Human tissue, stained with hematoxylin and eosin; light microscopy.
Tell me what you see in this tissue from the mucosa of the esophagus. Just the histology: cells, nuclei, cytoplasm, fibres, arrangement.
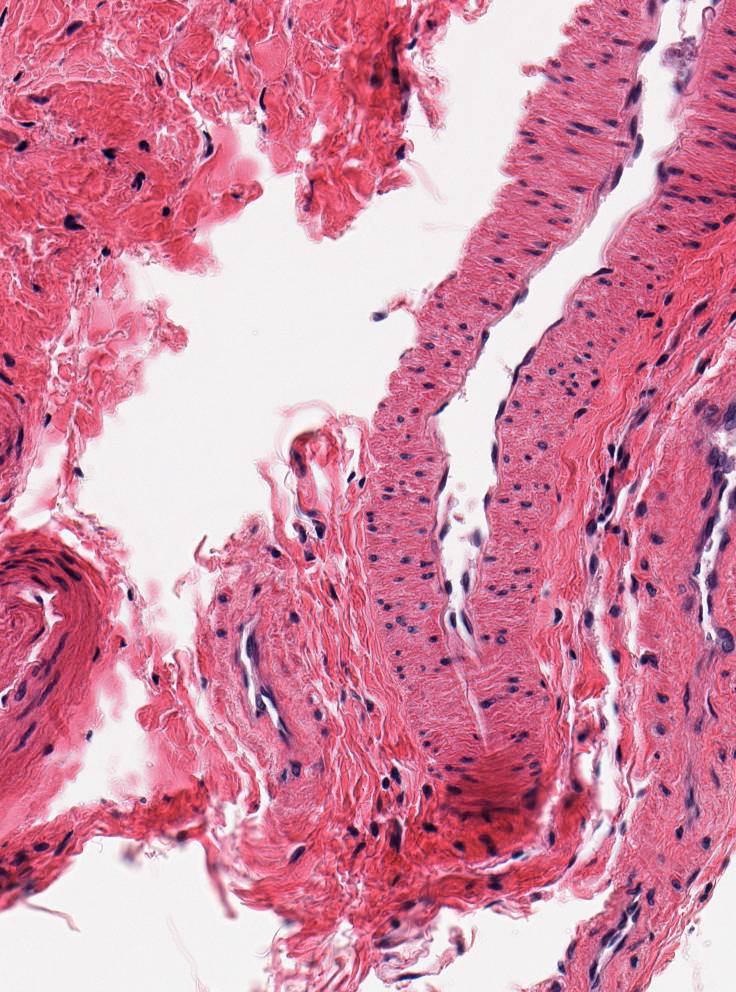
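A large empty white space occupies the upper centre of the field. No epithelial lining covers the tissue surfaces facing it. At the lower left edge is a rounded structure with concentric layers and crowded elongated nuclei. Fat cells are absent.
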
